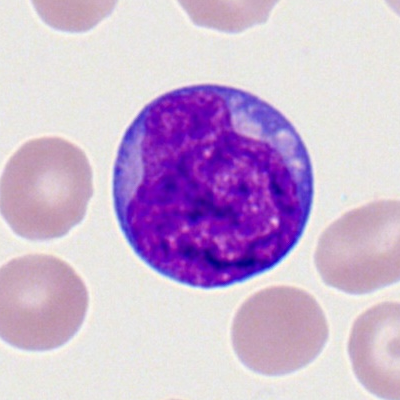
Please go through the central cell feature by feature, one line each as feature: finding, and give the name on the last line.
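Outline: round and smooth
Nucleus: irregular, folded, indented at the upper right
Nuclear extent: fills most of the cell
Cytoplasm: narrow rim, no distinct granules visible
Name: myeloblast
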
